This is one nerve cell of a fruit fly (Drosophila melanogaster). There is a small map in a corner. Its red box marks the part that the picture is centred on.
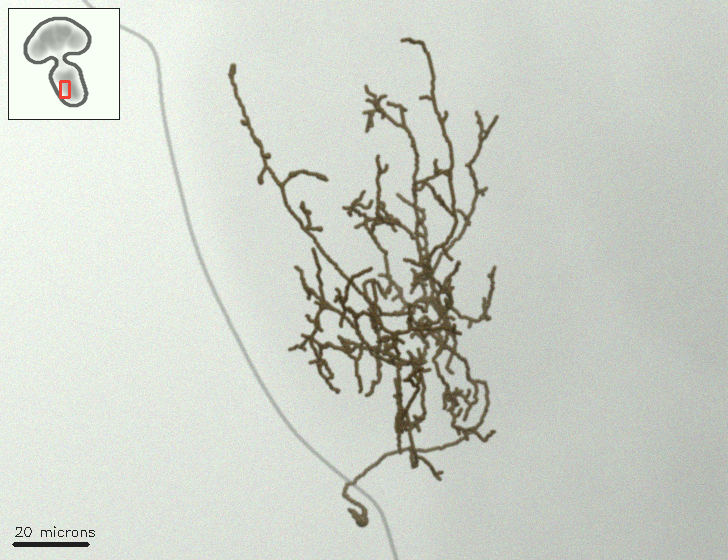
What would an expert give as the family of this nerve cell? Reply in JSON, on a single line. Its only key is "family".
{"family": "hemilineage 20A.22A"}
